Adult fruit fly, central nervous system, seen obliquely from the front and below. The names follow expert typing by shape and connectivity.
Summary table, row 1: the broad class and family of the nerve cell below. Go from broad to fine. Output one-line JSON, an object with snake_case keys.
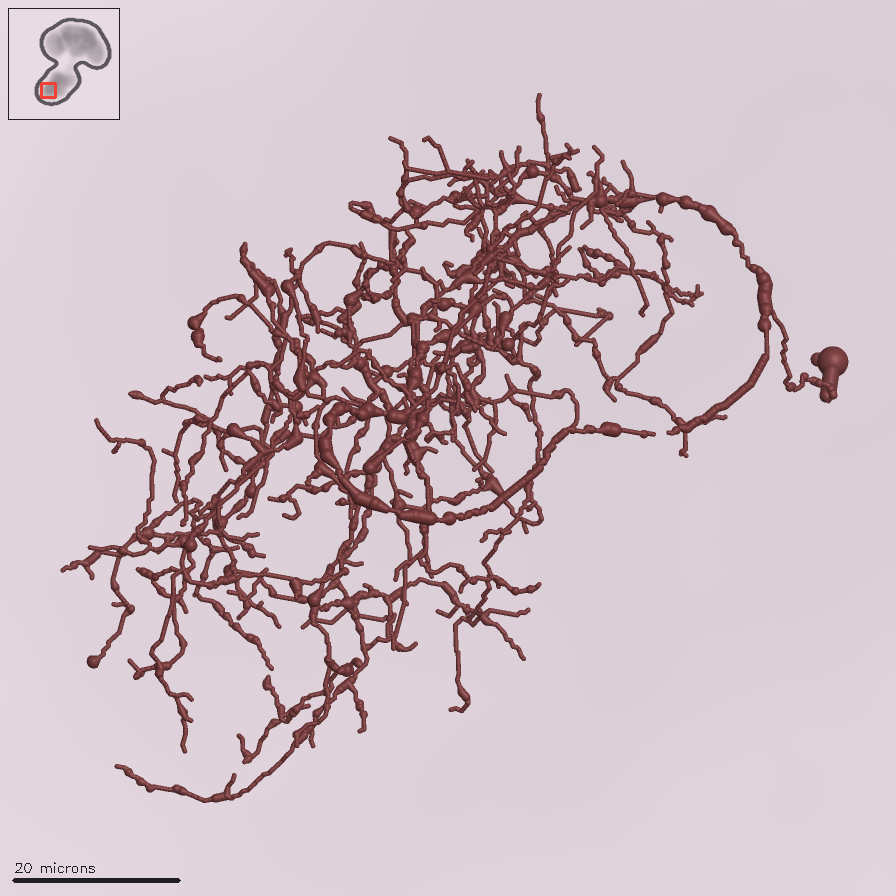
{"broad_class": "nerve-cord intrinsic neuron", "family": "hemilineage 13B"}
